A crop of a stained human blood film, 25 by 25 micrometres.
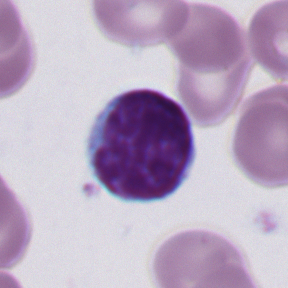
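Typical lymphocyte, the nucleated cell at the centre of this blood smear. Its outline looks smooth and round, as far as I can tell. The cytoplasm makes only a thin rim, and that rim seems widest on the left side. It is pale blue, and I can find no vacuoles in it.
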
